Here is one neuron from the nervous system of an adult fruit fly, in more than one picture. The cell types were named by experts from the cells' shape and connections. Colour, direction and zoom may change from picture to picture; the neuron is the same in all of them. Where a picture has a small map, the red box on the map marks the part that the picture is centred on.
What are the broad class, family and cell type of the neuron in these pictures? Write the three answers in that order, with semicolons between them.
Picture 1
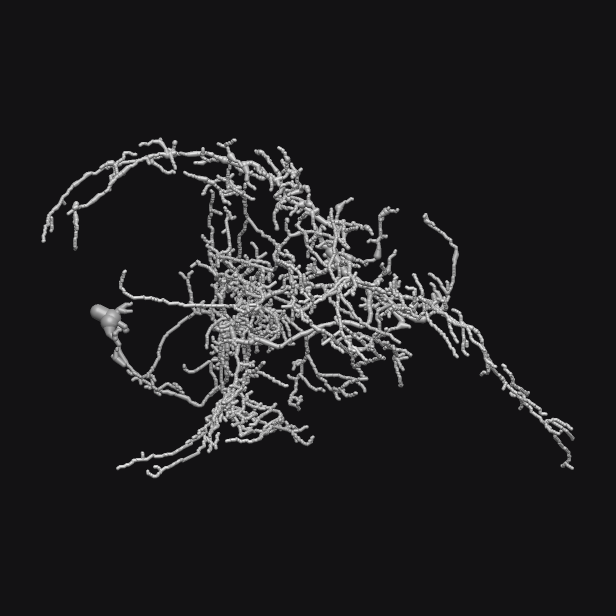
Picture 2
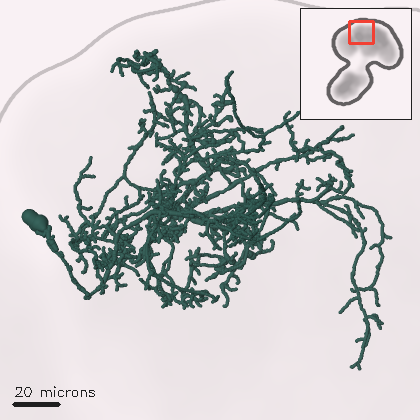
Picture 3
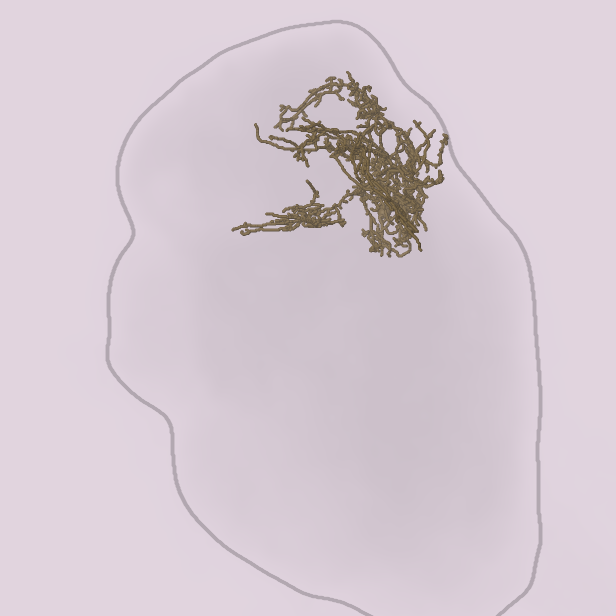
central-brain intrinsic neuron; LHPV; LHPV3c1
